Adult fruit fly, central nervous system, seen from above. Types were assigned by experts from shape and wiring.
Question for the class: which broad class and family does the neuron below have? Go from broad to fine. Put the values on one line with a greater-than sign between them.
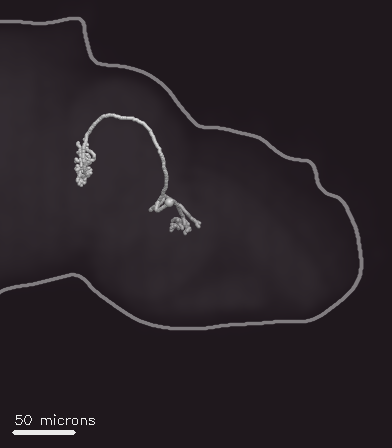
visual projection neuron > hemilineage VPNd3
